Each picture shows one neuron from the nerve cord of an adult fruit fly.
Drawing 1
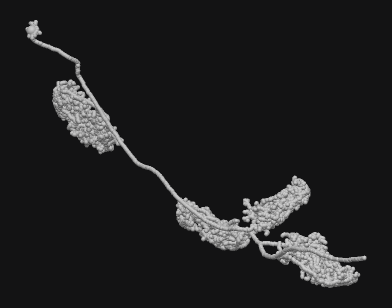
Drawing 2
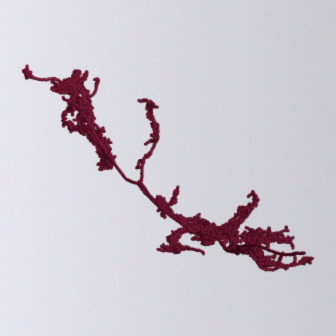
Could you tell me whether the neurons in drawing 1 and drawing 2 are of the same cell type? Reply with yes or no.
yes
